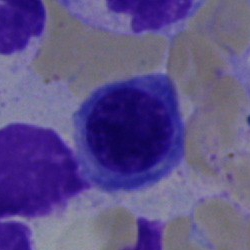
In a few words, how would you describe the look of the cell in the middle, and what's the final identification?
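The outline is roughly round, with smooth edges. Dense, dark purple chromatin extends across the whole nucleus. Deep blue cytoplasm forms a narrow rim around the nucleus. This cell is an erythroblast.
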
